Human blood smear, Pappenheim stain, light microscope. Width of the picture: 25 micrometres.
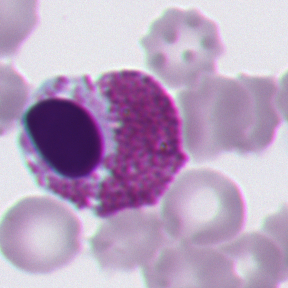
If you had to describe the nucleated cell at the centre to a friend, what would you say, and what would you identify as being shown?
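Looking first at the nucleus, I find it off-centre, lying against the left side of the cell, and I can't see any nucleoli. Coarse reddish-purple granules fill the cytoplasm. The outline is roughly round, with no surface projections. This one is an eosinophil.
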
